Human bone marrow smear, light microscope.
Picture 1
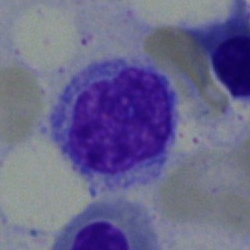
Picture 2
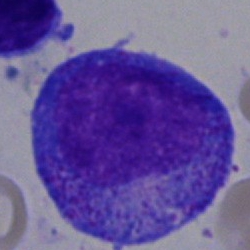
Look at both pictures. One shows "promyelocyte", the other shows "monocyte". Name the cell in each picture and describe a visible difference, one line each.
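The cell in picture 1 is a monocyte. No distinct granules are seen in the cytoplasm.
The cell in picture 2 is a promyelocyte. Numerous reddish-purple granules are scattered through the cytoplasm, most plainly in the lower part.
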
